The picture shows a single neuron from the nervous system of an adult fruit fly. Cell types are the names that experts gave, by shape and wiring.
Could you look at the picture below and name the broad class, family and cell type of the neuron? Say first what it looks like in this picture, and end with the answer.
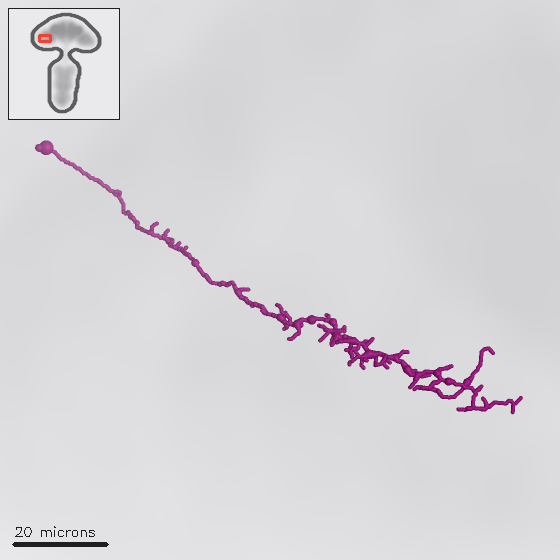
It is in the brain and does not reach the nerve cord. The cell body can be seen at the upper left of the picture. The picture shows dozens of branch ends. It is an optic-lobe intrinsic neuron. The family is Dm. It is of cell type Dm3c.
